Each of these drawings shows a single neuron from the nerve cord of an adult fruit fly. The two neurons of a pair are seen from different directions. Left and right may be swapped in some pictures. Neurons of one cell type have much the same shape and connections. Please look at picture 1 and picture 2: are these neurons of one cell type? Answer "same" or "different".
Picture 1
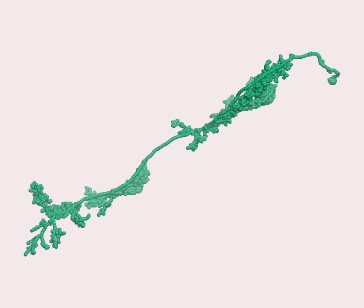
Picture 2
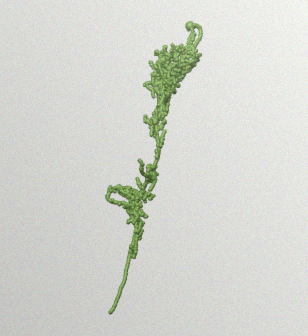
different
